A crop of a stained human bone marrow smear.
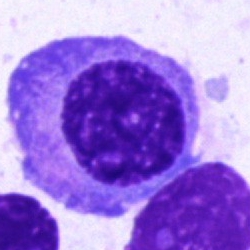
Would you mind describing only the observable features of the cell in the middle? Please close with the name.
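Notice how the nucleus sits off-centre, so the cytoplasm forms a wider band on the left. There's a moderate amount of it, stained a mottled blue-violet, with no distinct granules and no clear vacuoles. It's a plasma cell.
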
